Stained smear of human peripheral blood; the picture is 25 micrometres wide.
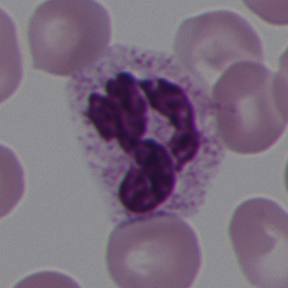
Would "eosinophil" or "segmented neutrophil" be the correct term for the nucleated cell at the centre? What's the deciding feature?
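This is a segmented neutrophil. What decides it is the granules: the cytoplasm holds many fine, small violet-pink granules scattered throughout.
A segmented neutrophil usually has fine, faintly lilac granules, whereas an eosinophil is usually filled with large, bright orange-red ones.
Beyond that, the nuclear lobes sit in a rough ring around a central gap, the chromatin is dense, dark purple and coarsely clumped, and the cytoplasm forms a moderate, pale pinkish-lilac rim.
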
